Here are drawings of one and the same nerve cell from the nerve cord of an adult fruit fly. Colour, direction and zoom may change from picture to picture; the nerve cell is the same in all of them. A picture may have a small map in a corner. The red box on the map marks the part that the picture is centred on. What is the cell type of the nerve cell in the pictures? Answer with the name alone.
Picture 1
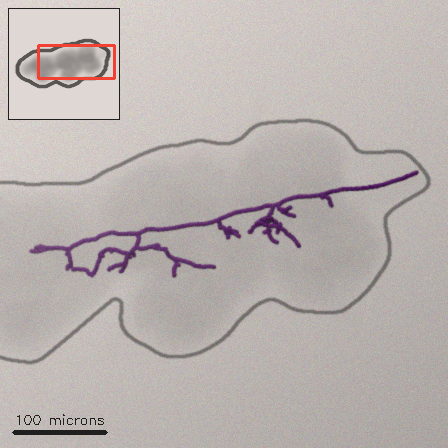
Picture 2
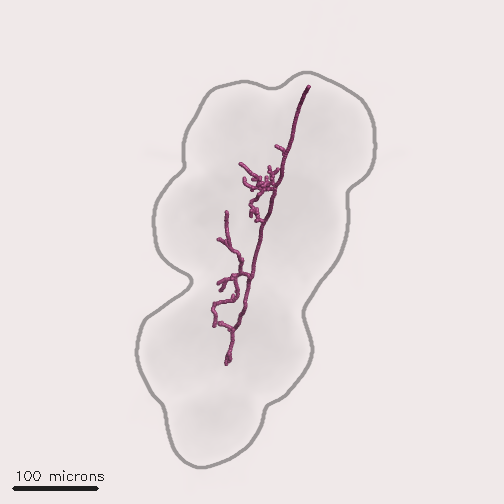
DNbe006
